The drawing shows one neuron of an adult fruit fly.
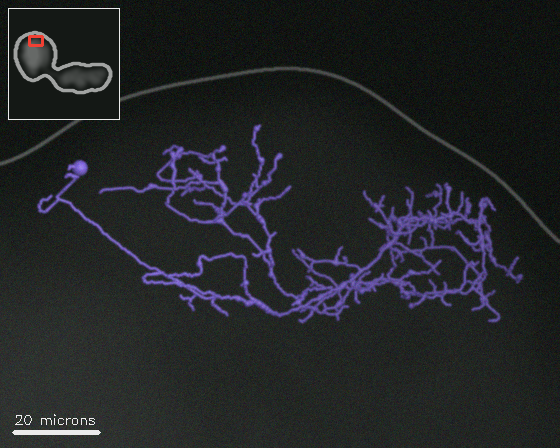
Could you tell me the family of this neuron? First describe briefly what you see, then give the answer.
The cell body can be seen on the left of the picture. From left to right in the picture it spans about 110 microns. Dozens of branch ends can be seen. This is a central-brain intrinsic neuron. The family is hemilineage LHd1.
